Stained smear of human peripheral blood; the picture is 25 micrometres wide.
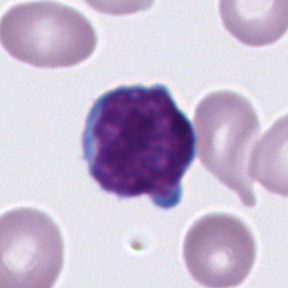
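Typical lymphocyte, centre of a stained peripheral blood smear. Outline roughly round, edge slightly irregular and uneven. Nucleus about 10 micrometres across, filling about 80% of the cell's area; chromatin dense, dark purple, coarsely clumped. Cytoplasm a scant rim, mainly along the left side of the nucleus. Small rounded bleb of blue cytoplasm bulging out at lower right.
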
